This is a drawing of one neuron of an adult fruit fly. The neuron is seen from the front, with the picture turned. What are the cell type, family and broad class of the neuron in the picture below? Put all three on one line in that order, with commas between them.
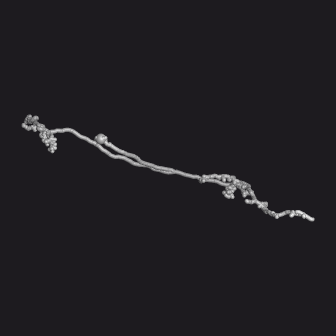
T2a, T, optic-lobe intrinsic neuron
